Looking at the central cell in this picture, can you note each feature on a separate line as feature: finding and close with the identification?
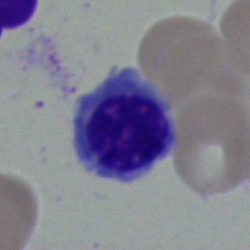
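Chromatin: dark purple and dense, though a few small paler reddish spots show
Edge: irregular, small bumps running along it
Cytoplasm: a moderate rim of medium blue around the nucleus
Granules: none that I can find in the cytoplasm
So, the cell: erythroblast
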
